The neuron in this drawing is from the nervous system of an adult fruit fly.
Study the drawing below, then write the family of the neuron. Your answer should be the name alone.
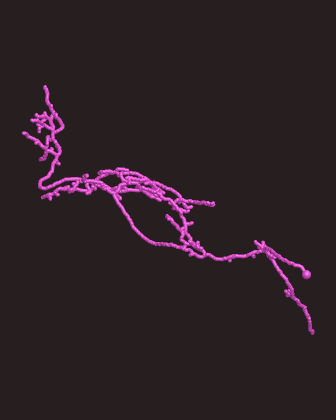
hemilineage SLPpl1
